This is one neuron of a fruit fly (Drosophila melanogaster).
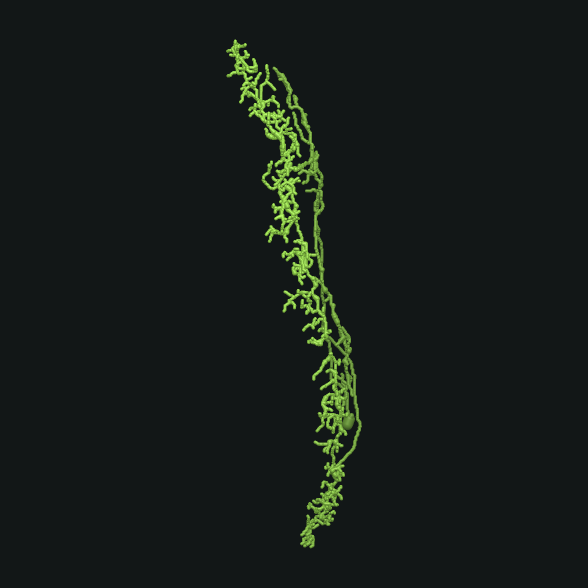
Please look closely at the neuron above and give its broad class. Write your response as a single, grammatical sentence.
The broad category of the neuron is optic-lobe intrinsic neuron.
